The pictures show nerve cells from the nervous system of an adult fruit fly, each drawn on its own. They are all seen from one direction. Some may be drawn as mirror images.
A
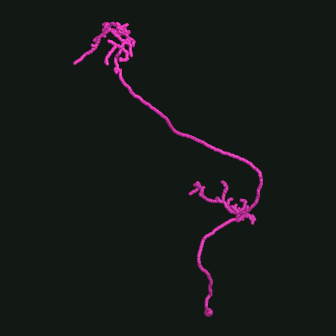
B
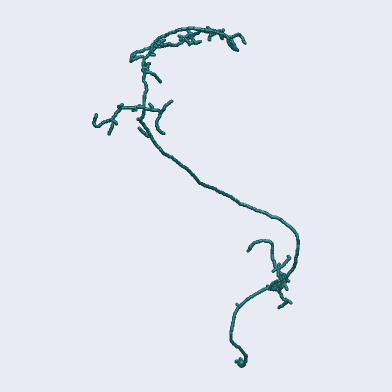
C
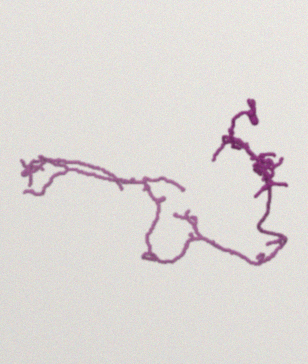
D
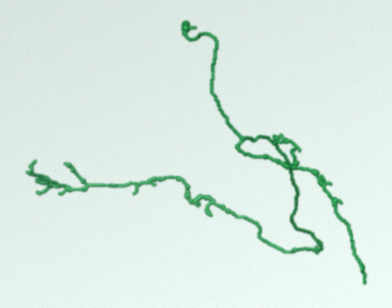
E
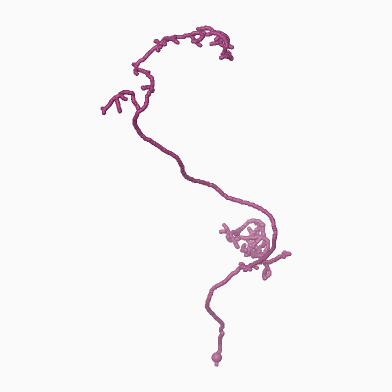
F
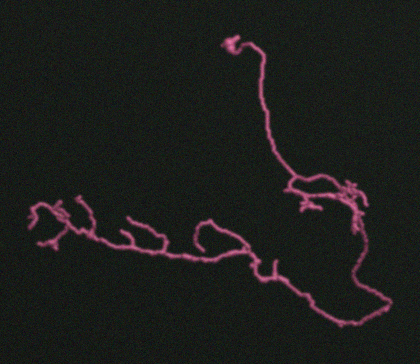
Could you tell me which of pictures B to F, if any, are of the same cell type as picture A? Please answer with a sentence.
Picture B and picture E are of the same cell type.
